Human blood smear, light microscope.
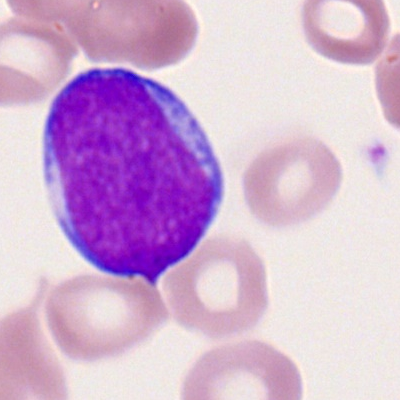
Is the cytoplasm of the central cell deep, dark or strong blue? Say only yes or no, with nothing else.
Yes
